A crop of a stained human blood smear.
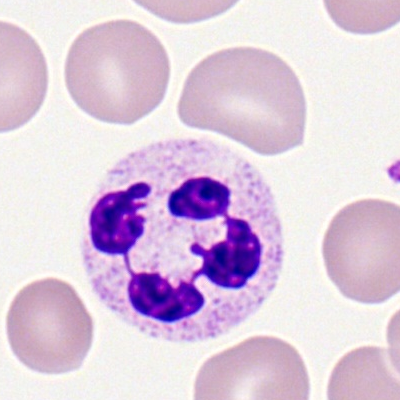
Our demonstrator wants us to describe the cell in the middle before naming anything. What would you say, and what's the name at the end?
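Four separate nuclear lobes are arranged in a ring within this cell. Thin threads of chromatin join the lobes. Around them lies abundant, pale pink cytoplasm, and the outline of the cell is round and smooth. The cell is a segmented neutrophil.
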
